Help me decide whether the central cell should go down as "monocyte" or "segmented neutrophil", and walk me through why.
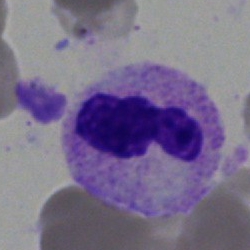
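This one is a segmented neutrophil, not a monocyte. Follow the nucleus: it is stretched out horizontally and pinched right of centre into two lobes, the left lobe larger than the right.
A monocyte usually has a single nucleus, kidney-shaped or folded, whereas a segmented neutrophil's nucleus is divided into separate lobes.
Now the cytoplasm: abundant and pale lilac rather than grey-blue, with fine purple granules scattered throughout.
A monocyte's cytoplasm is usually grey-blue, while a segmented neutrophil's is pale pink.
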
